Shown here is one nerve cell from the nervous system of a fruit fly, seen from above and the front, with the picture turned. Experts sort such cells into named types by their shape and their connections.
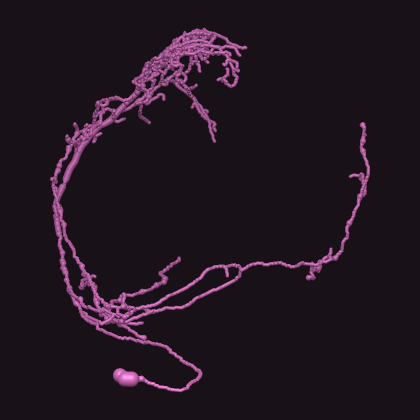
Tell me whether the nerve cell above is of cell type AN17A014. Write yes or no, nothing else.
no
